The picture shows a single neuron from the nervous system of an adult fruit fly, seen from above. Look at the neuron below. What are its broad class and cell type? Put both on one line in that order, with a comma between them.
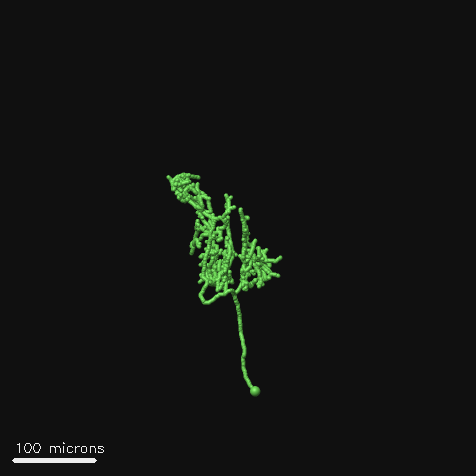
nerve-cord intrinsic neuron, INXXX138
